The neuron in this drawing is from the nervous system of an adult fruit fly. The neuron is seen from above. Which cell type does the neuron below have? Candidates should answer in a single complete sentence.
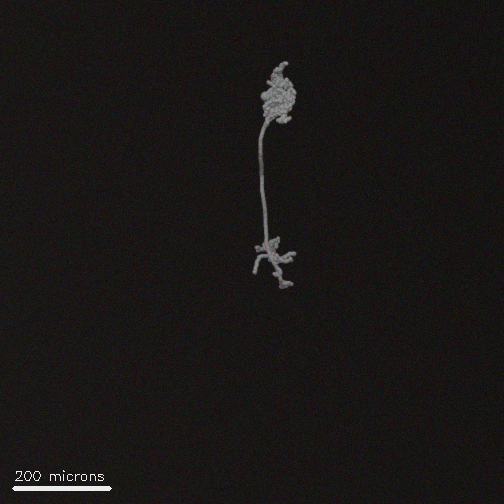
Cell type DNge068 is what this neuron is.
